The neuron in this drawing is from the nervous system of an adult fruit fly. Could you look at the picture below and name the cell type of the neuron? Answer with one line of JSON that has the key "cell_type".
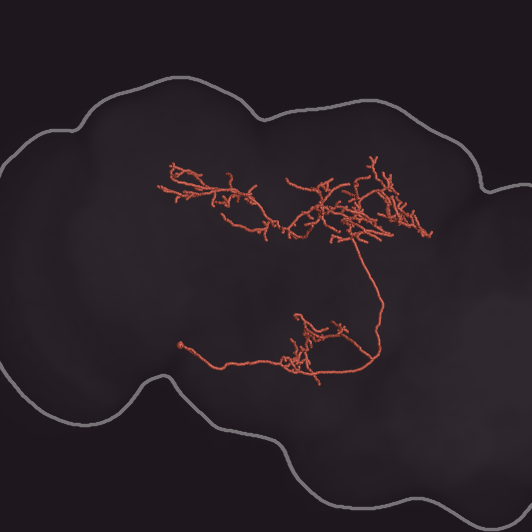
{"cell_type": "GNG661"}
